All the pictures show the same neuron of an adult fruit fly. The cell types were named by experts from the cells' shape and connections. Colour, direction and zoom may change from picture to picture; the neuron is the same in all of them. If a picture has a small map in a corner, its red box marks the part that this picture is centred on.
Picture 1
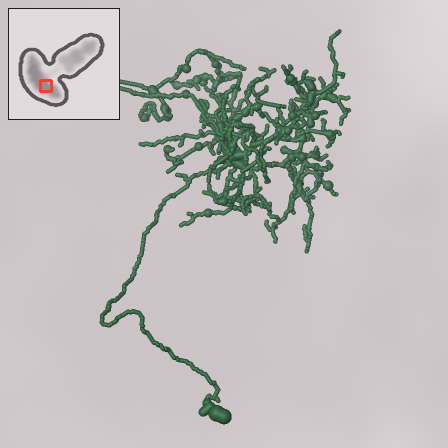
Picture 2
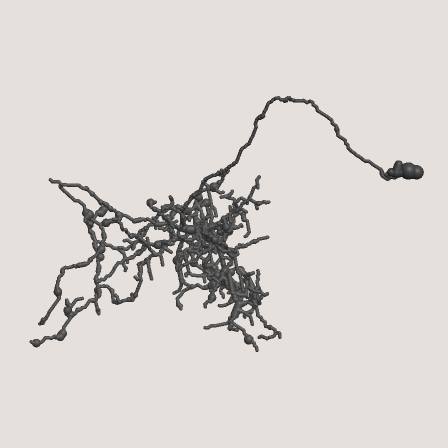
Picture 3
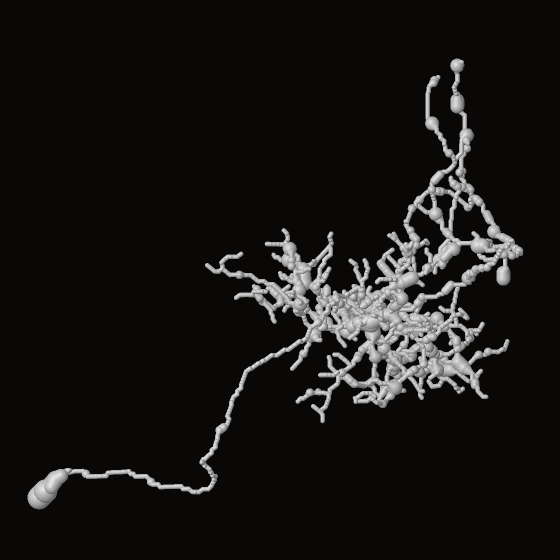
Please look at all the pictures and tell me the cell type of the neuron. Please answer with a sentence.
The cell type is WED056.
